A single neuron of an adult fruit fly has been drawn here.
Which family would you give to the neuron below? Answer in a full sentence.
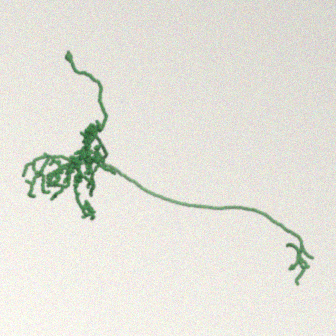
The family is hemilineage ALl1_ventral.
